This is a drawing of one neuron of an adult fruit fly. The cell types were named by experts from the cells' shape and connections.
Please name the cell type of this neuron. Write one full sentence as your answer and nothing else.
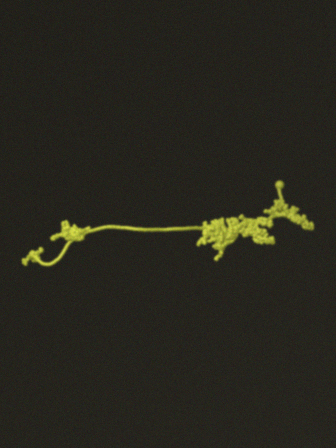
The neuron here falls under cell type ANXXX027.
